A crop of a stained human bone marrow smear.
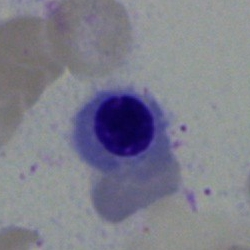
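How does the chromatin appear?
Dense and deep purple, staining the nucleus almost evenly dark.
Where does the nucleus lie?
Off-centre, toward the upper right of the cell.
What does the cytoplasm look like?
It is blue and shows no granules.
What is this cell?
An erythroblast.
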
